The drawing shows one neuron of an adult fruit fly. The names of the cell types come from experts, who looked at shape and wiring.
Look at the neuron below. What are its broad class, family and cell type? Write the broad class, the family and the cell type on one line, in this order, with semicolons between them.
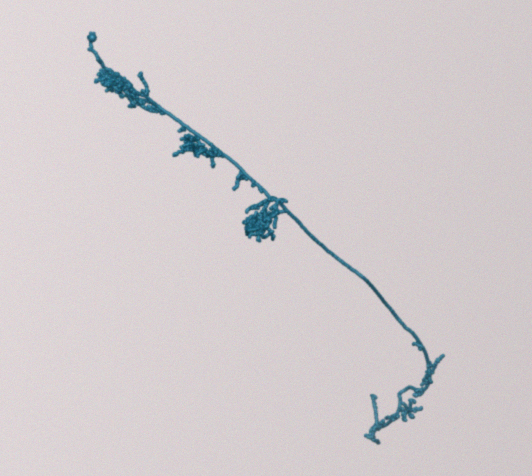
ascending neuron; hemilineage 09B; AN09B004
